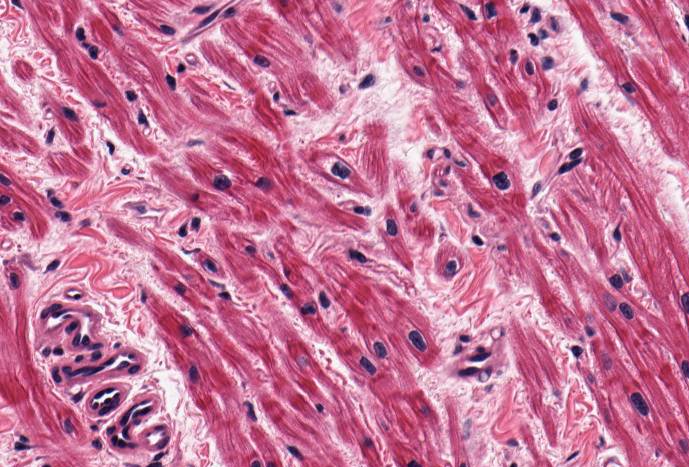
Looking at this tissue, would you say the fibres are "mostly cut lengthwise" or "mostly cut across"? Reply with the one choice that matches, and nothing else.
Mostly cut lengthwise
